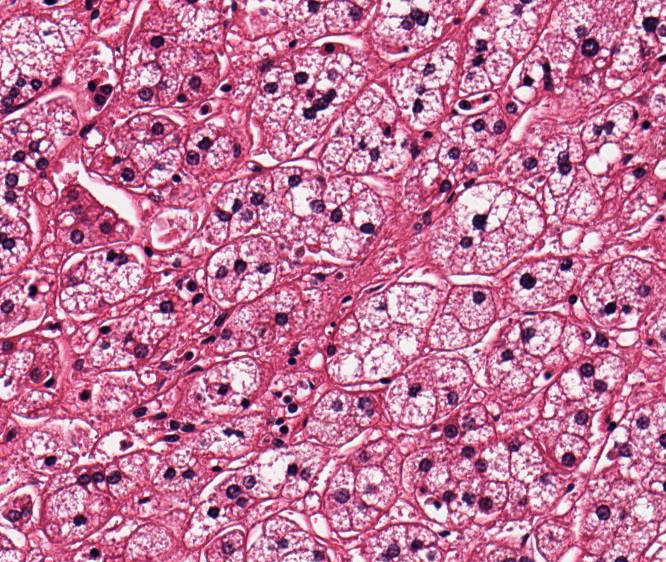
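Adrenal gland, where across the whole field the cells gather into rounded nests divided by thin pink partitions. Look at a single cell: it is polygonal, with distinct borders, and its pale cytoplasm is finely bubbly with many small clear vacuoles. Its nucleus is small, round and darkly stained.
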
